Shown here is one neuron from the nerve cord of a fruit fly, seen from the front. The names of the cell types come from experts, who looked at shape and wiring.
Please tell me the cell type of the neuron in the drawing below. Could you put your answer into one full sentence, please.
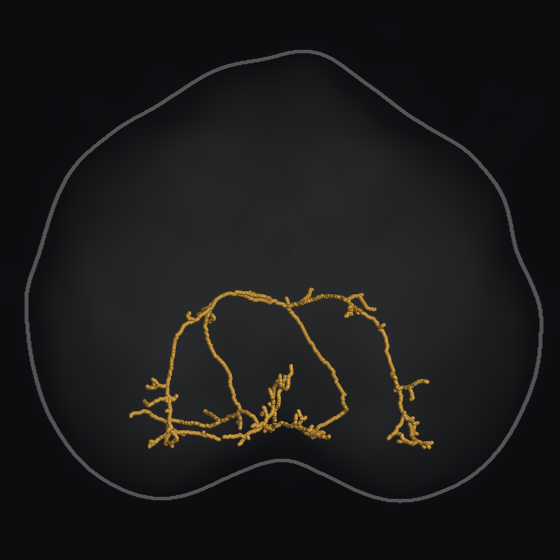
The single neuron here is of type IN12B081.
